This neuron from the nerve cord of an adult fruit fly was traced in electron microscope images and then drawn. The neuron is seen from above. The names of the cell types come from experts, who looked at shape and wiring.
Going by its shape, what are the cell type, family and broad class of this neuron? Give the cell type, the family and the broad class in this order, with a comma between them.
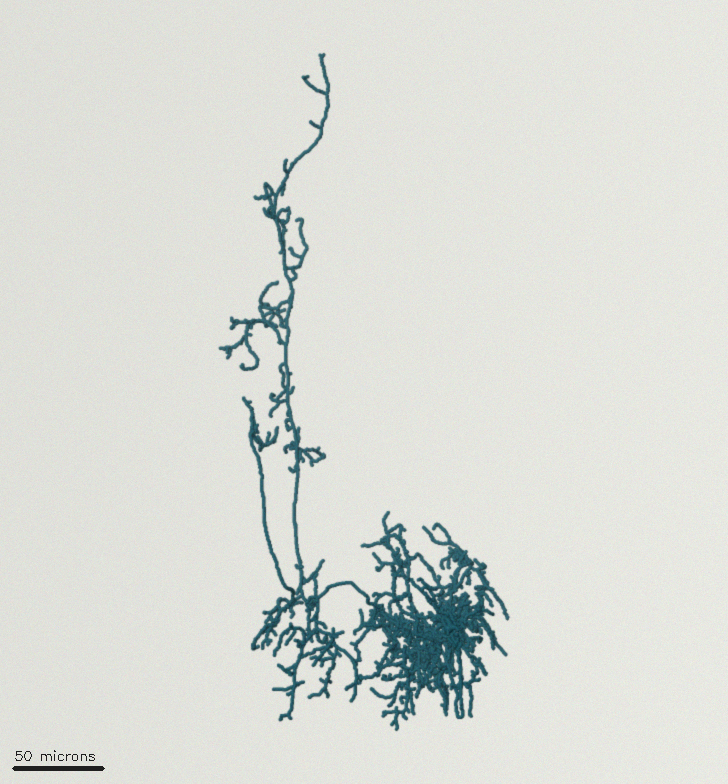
IN18B009, hemilineage 18B, nerve-cord intrinsic neuron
